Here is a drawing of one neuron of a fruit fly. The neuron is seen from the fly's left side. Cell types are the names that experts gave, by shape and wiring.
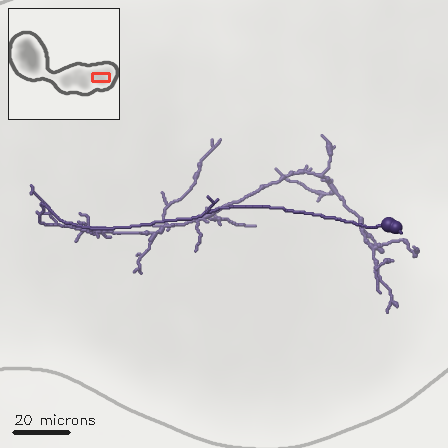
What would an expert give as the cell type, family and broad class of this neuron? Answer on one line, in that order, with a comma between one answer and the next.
IN12B023, hemilineage 12B, nerve-cord intrinsic neuron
